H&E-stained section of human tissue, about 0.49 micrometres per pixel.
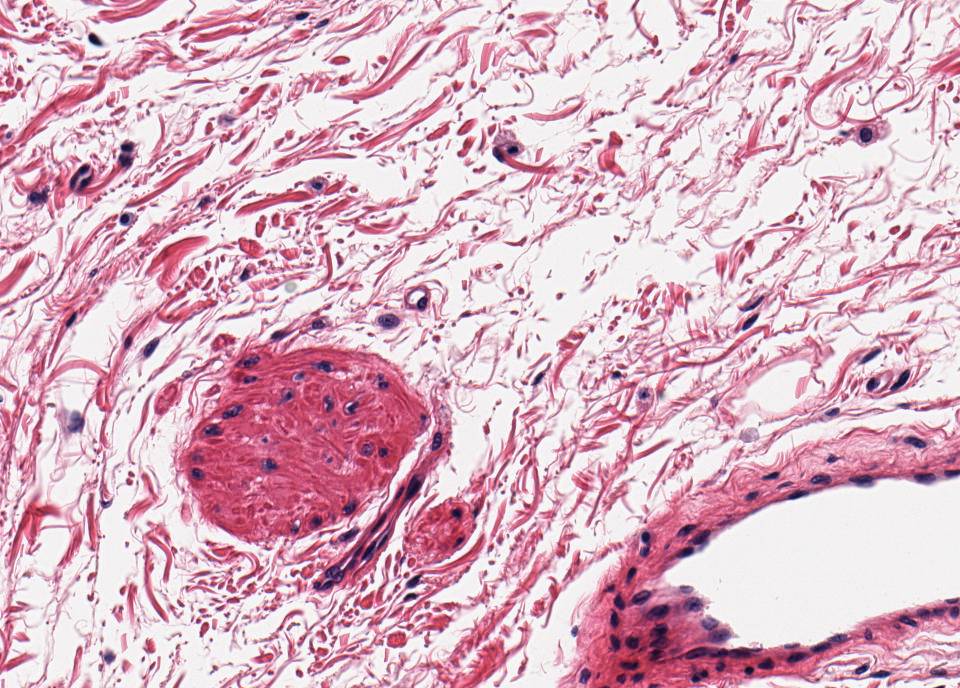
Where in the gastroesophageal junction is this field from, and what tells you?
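It is loose connective tissue. Most of the field is thin, wavy, pink collagen fibres separated by wide pale spaces.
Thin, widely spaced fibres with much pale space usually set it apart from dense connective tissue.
Spindle-shaped nuclei are few and widely spaced. A rounded, compact fibre bundle lies left of centre, a much smaller one at its lower right.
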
